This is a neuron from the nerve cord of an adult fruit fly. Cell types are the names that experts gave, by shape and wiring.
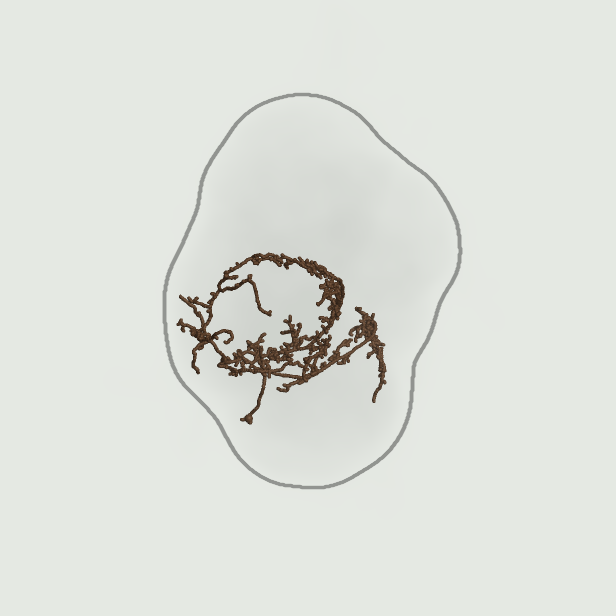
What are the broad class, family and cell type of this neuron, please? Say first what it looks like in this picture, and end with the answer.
In this view it is about as wide as it is tall. This is a nerve-cord intrinsic neuron. Its family is hemilineage 03A. Its cell type is IN03A035.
